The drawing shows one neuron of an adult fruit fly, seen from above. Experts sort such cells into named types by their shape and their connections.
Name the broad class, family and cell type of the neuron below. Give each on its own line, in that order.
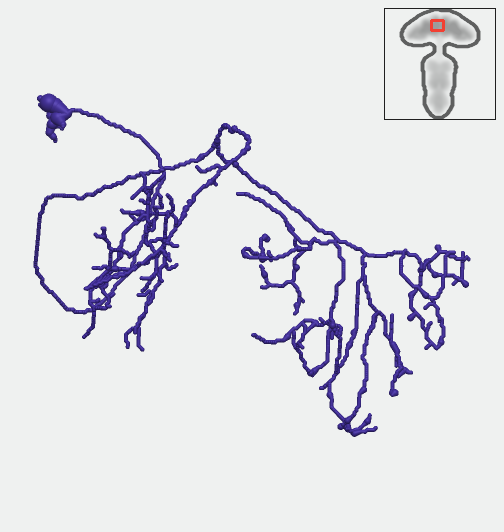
central-brain intrinsic neuron
hemilineage LALv1_dorsal
FB1A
